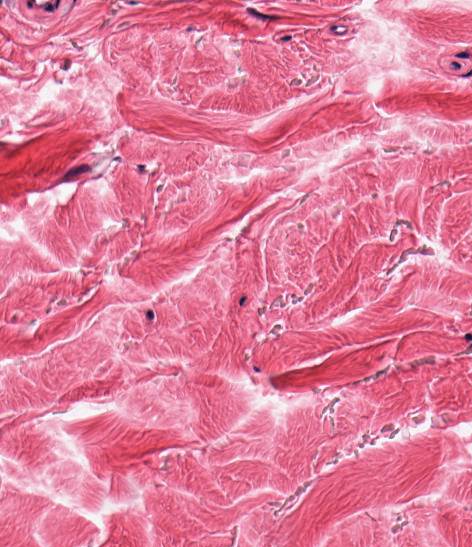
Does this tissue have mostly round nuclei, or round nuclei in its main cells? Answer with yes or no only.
No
